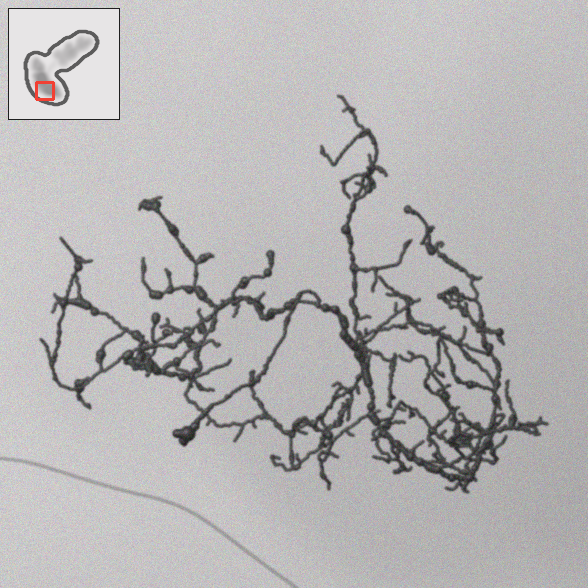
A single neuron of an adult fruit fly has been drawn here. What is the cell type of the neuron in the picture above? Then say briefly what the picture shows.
Its cell type is SIP128m. It is a central-brain intrinsic neuron. It is in the brain and does not reach the nerve cord. In this view it is wider than it is tall.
